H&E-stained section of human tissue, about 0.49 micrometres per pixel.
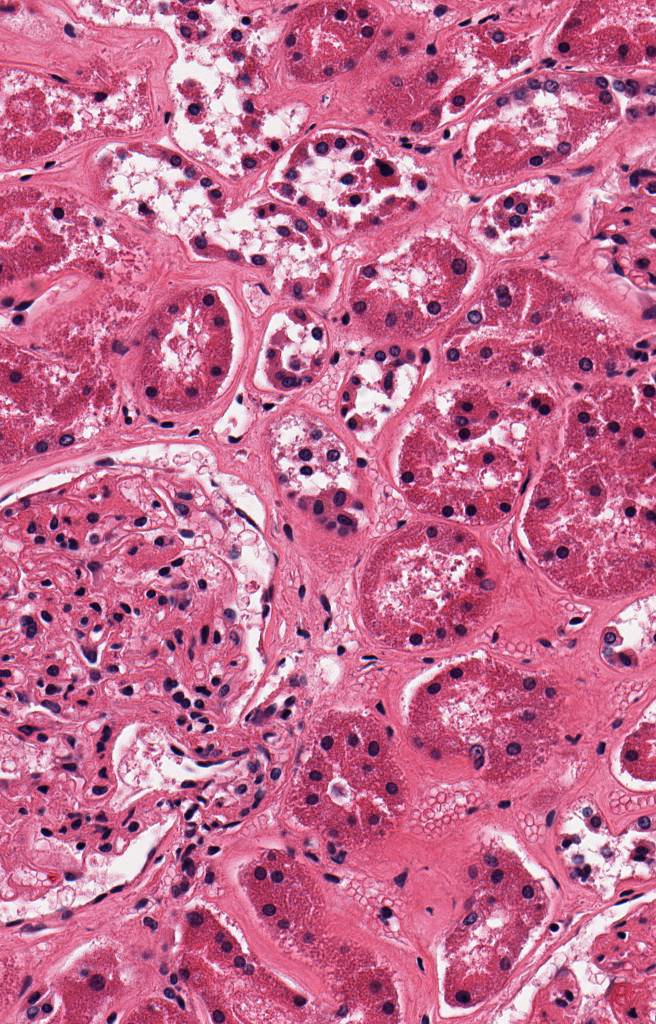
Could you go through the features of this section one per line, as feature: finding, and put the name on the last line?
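Tubules: closely packed, round and oval, cut in cross-section, filling the field
Glomerulus: one, at the left edge, lower half
Lining: mostly a single layer of cuboidal cells
Cytoplasm: abundant, granular, deeply eosinophilic
Lumina: many contain pale, frothy, vacuolated material, not empty
Interstitium: pink fibrous bands, sparse spindle-shaped nuclei
Name: renal cortex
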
